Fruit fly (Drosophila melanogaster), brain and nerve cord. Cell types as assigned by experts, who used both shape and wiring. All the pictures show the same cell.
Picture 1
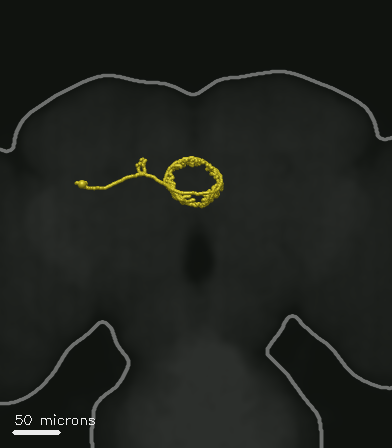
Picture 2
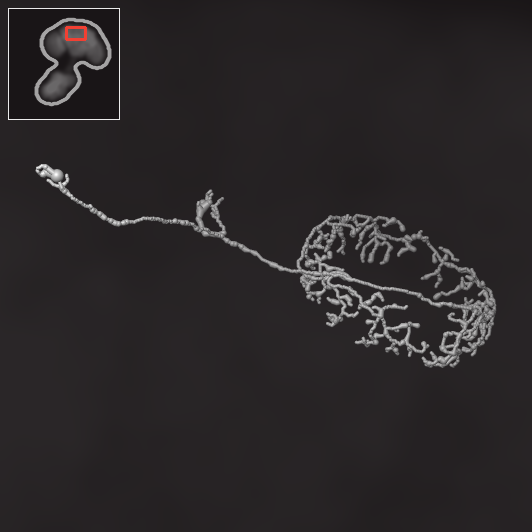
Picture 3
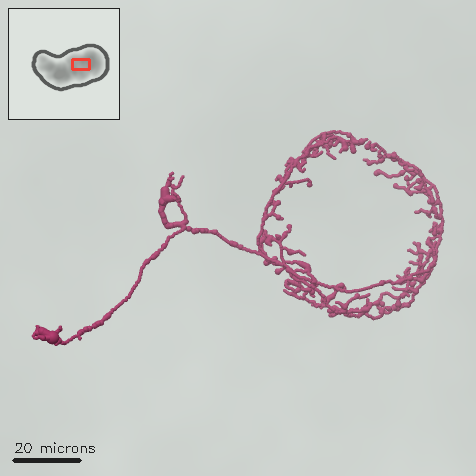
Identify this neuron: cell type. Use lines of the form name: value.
cell type: ER4d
